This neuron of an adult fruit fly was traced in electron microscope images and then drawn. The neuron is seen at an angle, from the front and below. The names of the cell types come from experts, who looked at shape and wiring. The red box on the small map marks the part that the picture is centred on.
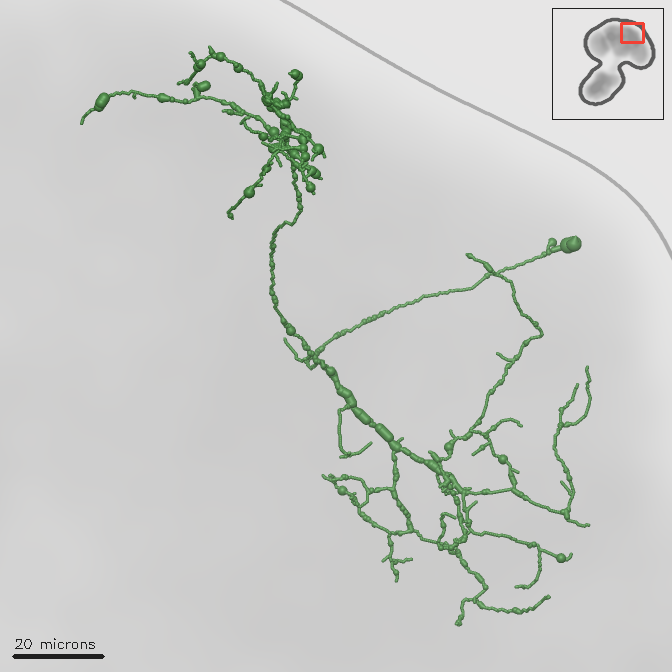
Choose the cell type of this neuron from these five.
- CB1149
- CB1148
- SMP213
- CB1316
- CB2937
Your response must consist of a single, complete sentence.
This neuron belongs to the cell type CB1149.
